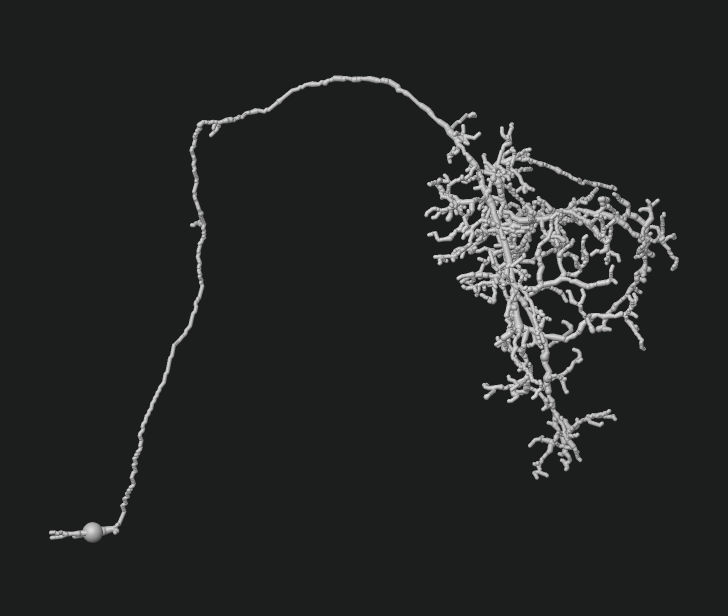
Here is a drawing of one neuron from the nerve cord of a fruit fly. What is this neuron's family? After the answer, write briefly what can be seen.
The family is hemilineage 06B. Its broad class is nerve-cord intrinsic neuron. In this view it is wider than it is tall.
